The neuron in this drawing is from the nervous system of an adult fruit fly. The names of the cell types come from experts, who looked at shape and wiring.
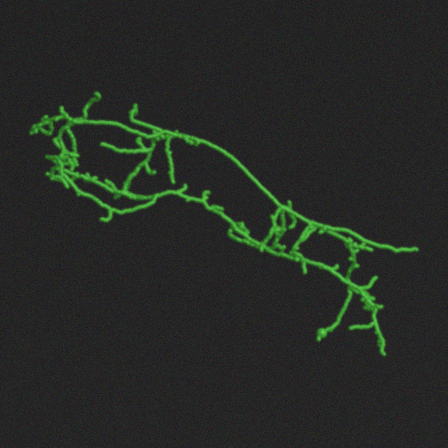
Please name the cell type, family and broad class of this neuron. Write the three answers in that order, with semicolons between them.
IN17A037; hemilineage 17A; nerve-cord intrinsic neuron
